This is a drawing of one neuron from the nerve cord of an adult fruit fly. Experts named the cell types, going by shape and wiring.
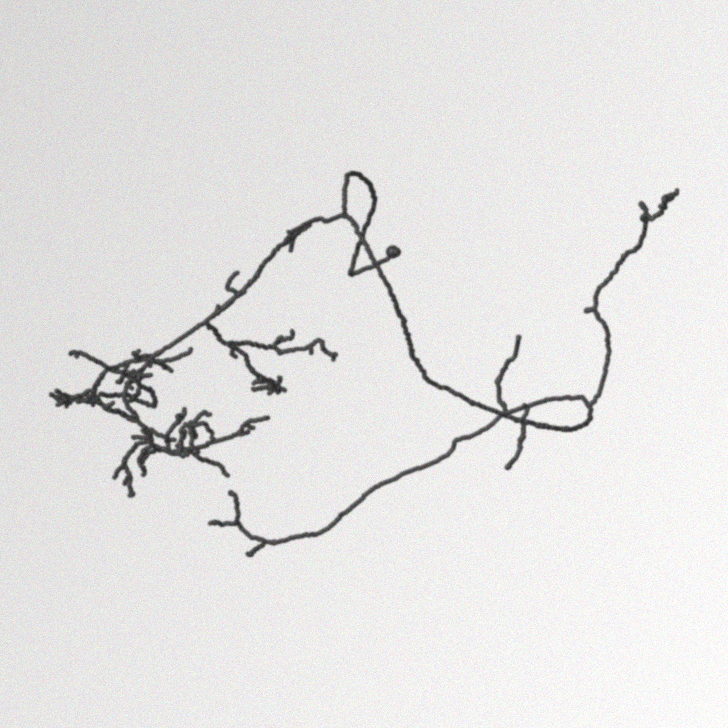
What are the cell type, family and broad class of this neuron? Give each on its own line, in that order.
IN19B085
hemilineage 19B
nerve-cord intrinsic neuron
